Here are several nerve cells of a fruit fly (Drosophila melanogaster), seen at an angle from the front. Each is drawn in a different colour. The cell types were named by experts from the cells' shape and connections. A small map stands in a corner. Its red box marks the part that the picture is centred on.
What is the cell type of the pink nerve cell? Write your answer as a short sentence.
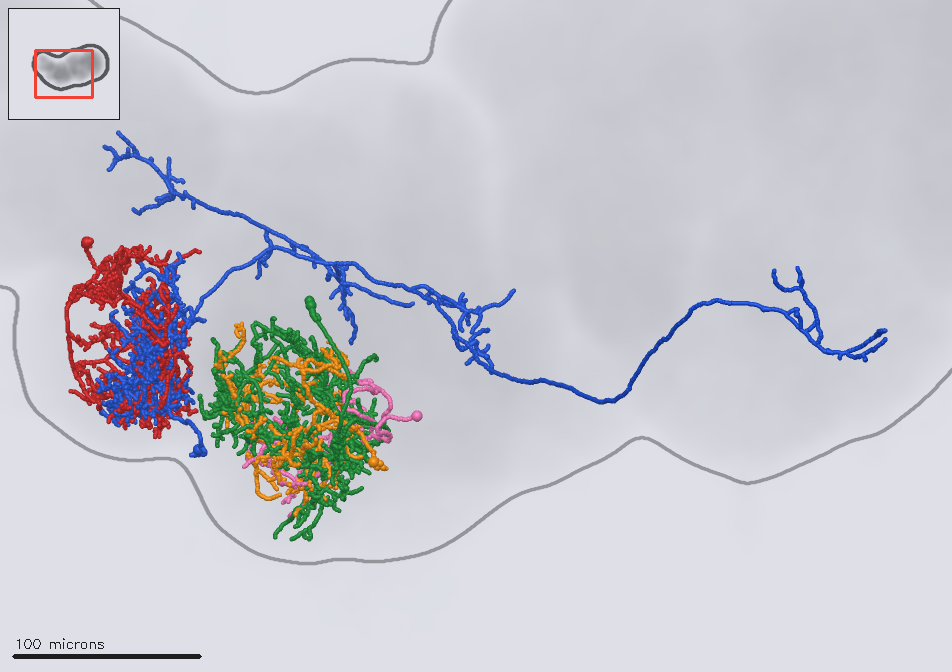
The cell type is IN16B121.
